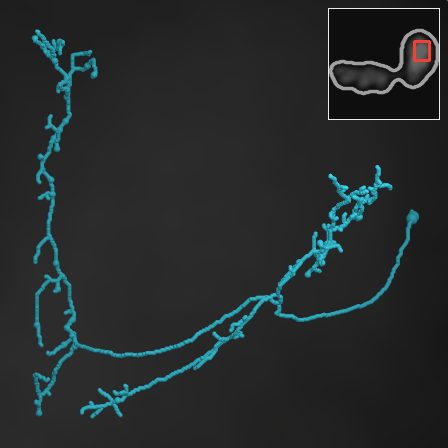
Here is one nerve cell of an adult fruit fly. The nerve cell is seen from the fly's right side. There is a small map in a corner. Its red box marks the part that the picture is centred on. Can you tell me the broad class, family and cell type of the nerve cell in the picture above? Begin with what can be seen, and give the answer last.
The cell body is on the right of the picture. Dozens of branch ends can be seen. Its broad class is central-brain intrinsic neuron. Its family is hemilineage LALa1_posterior. The cell type is WEDPN17_a1.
